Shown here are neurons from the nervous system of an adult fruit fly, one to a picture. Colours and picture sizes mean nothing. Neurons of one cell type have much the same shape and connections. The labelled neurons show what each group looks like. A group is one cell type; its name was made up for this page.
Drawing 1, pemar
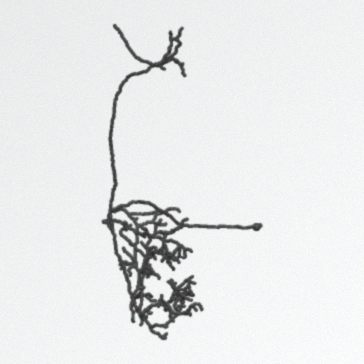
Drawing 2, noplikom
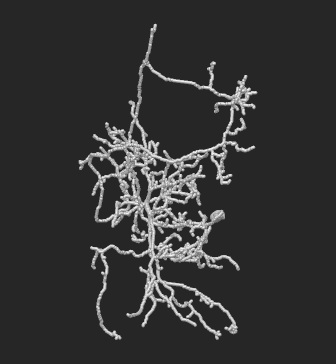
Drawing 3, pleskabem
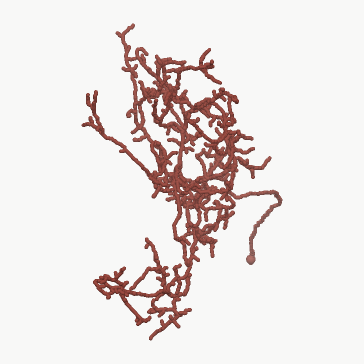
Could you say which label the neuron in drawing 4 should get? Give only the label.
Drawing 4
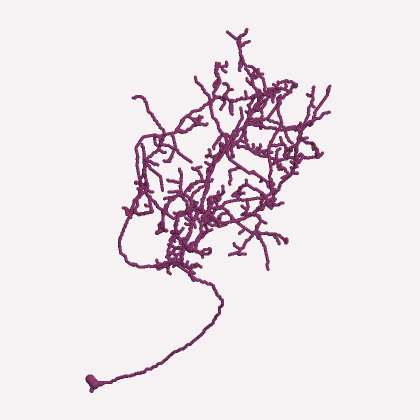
pleskabem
